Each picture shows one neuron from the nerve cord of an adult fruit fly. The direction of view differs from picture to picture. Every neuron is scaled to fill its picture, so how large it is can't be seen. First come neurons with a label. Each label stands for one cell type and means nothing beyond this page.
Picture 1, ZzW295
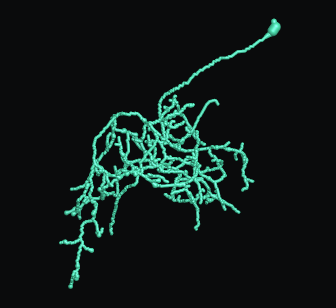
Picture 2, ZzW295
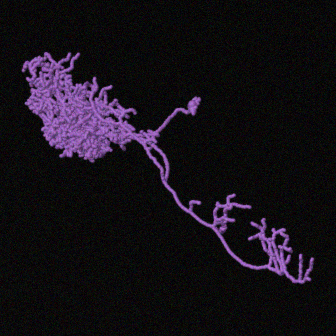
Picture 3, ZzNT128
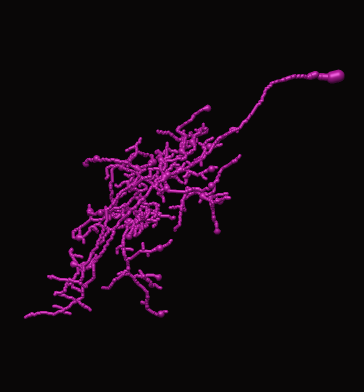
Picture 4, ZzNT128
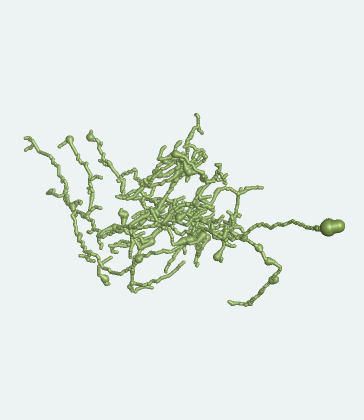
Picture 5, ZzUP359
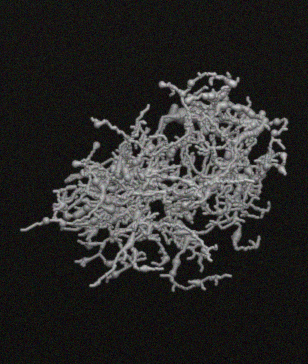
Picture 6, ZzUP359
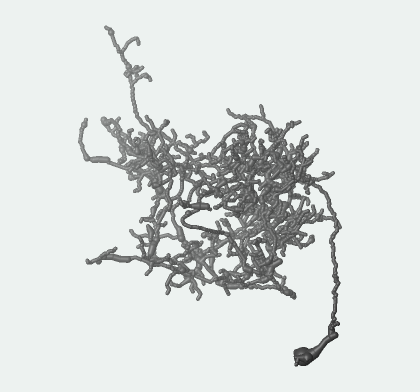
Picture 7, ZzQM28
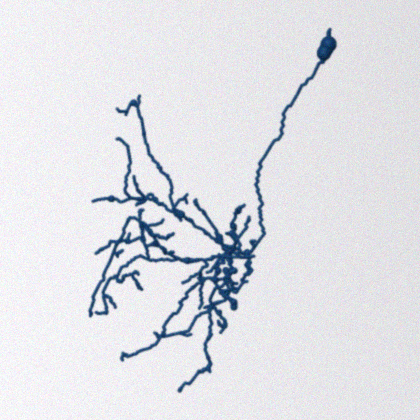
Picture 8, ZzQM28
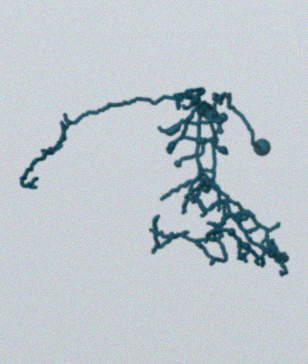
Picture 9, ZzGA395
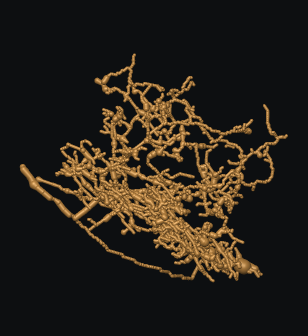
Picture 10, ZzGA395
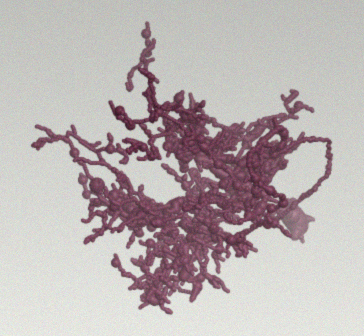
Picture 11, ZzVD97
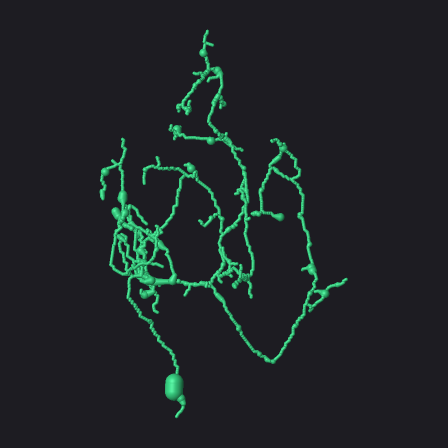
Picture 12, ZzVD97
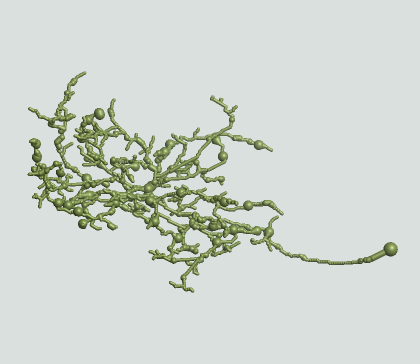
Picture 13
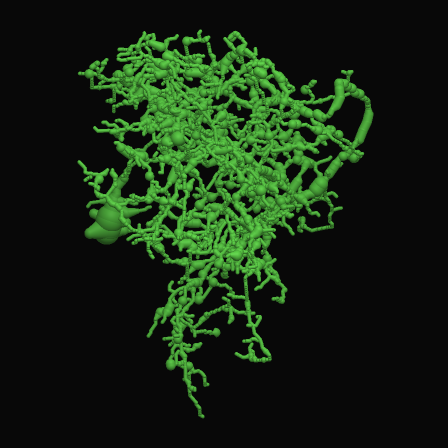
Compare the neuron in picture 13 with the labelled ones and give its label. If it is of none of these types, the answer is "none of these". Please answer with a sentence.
It belongs to ZzGA395.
